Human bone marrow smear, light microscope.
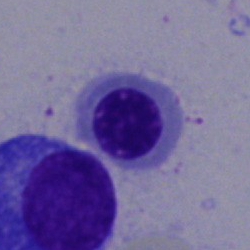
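Erythroblast, the one in the centre of this marrow smear. Its chromatin's dark purple and dense, with small paler spots dotted through it. There's a moderate rim of pale greyish-blue cytoplasm all the way round the nucleus. You won't find any granules in that cytoplasm, and no vacuoles either.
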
